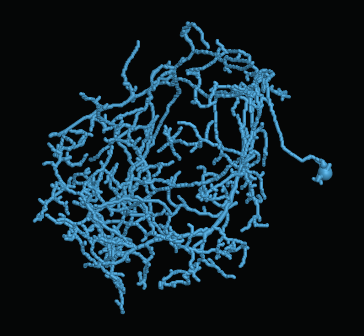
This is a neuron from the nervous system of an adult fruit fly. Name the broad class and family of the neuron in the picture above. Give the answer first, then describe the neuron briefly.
This is a nerve-cord intrinsic neuron. The family is hemilineage 03A. Its cell body lies on the right of the picture. In this view it is about as wide as it is tall.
